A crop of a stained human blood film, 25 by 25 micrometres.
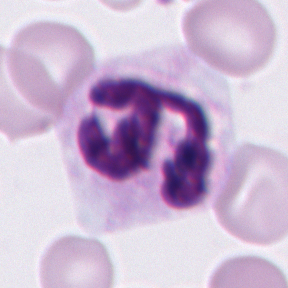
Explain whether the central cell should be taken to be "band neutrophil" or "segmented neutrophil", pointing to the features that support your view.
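This is a segmented neutrophil rather than a band neutrophil. Its chromatin is dark purple and coarsely clumped. The cytoplasm is plentiful and pale pinkish-lilac, holding fine, faint granules. The cell outline is irregular and somewhat angular.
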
